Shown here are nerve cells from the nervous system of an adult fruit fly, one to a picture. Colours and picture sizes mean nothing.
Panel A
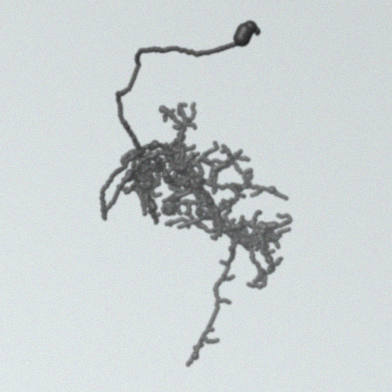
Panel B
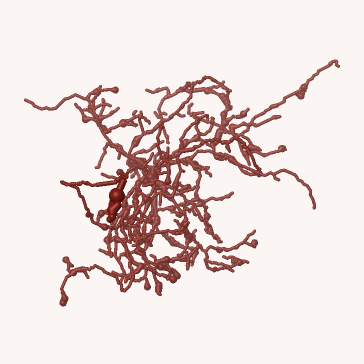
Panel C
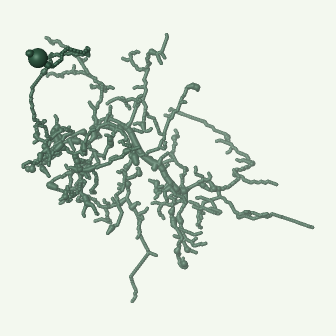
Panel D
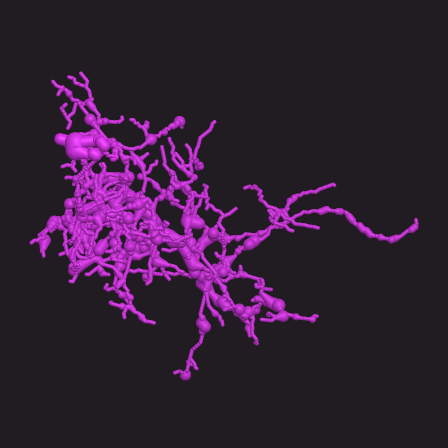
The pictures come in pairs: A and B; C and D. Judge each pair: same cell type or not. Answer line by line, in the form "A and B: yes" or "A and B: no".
A and B: no
C and D: yes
